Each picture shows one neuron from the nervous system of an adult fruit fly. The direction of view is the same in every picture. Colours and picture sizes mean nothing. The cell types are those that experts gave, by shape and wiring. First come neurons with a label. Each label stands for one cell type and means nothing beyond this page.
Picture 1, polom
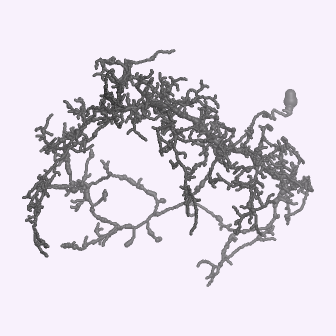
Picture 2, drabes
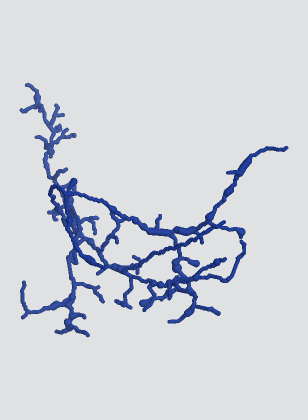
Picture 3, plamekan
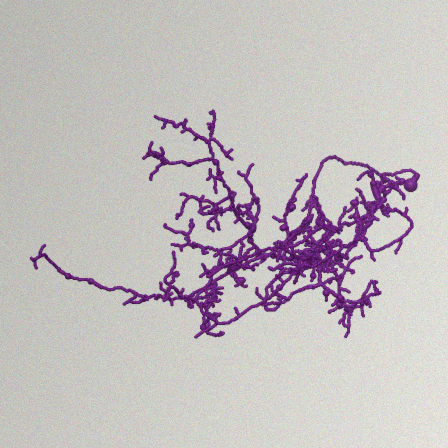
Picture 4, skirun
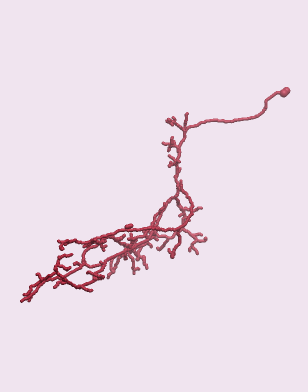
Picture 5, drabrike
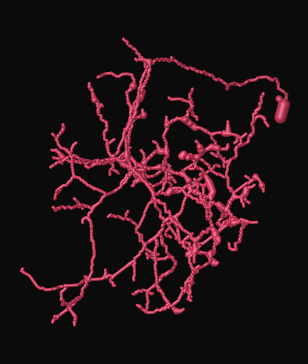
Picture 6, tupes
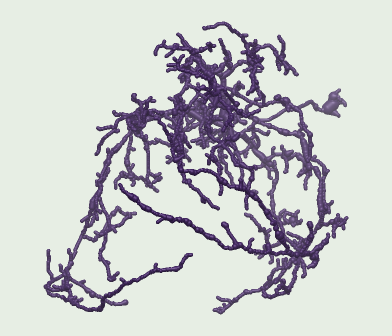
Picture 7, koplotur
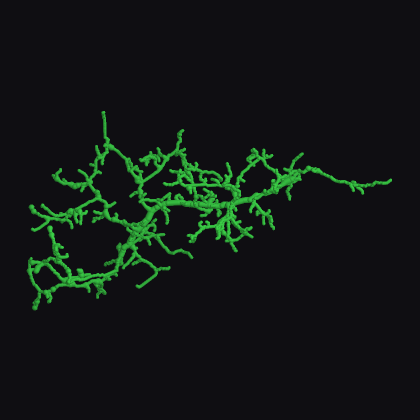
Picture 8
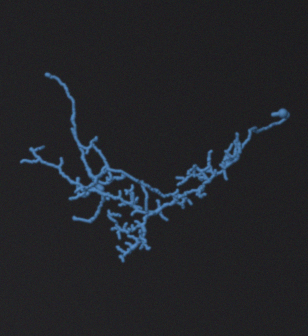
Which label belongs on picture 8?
drabes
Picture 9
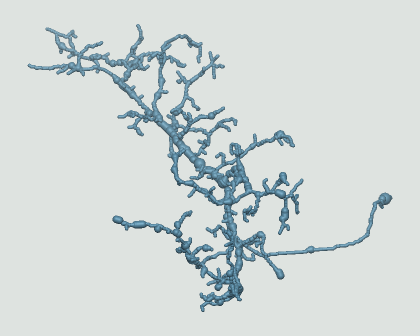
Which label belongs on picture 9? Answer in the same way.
koplotur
